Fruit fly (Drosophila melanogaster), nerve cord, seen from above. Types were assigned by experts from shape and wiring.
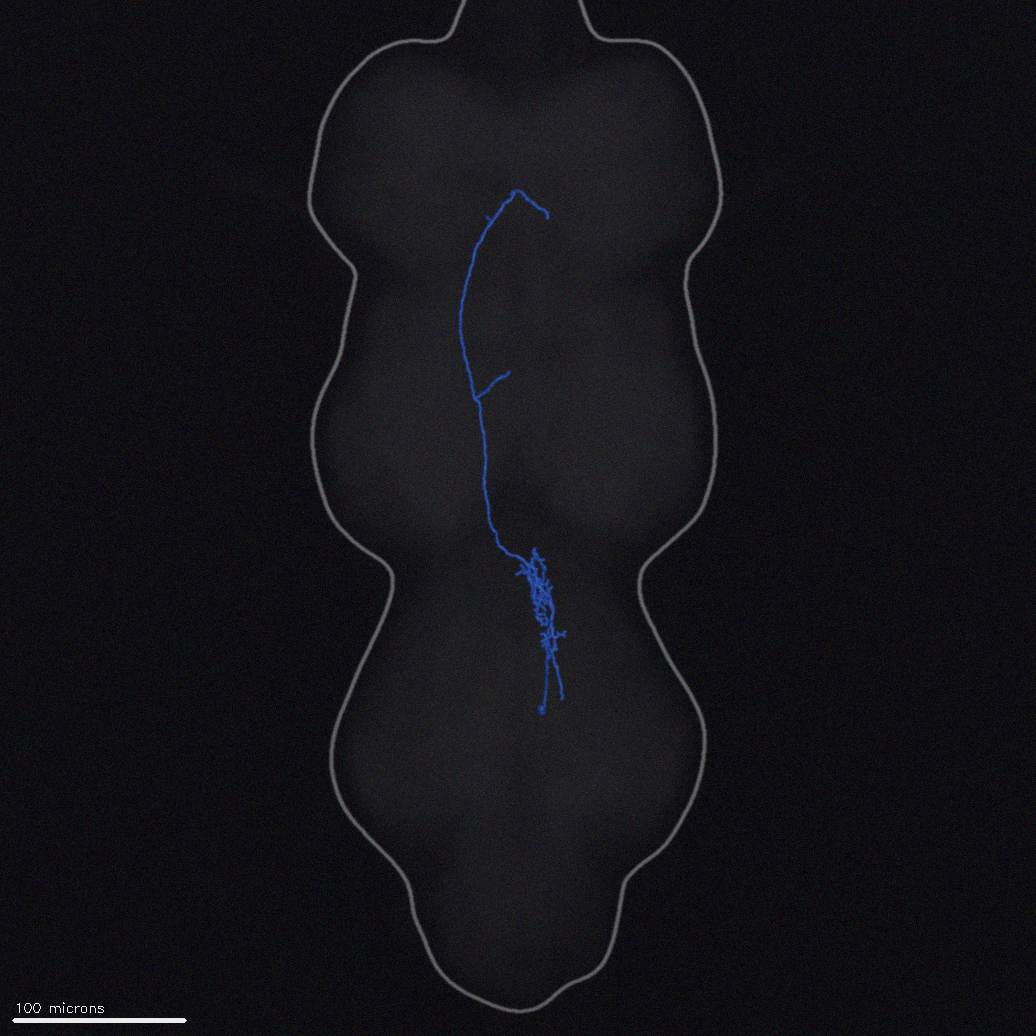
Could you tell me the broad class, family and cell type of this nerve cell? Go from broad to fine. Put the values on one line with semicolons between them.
nerve-cord intrinsic neuron; hemilineage 10B; IN10B028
